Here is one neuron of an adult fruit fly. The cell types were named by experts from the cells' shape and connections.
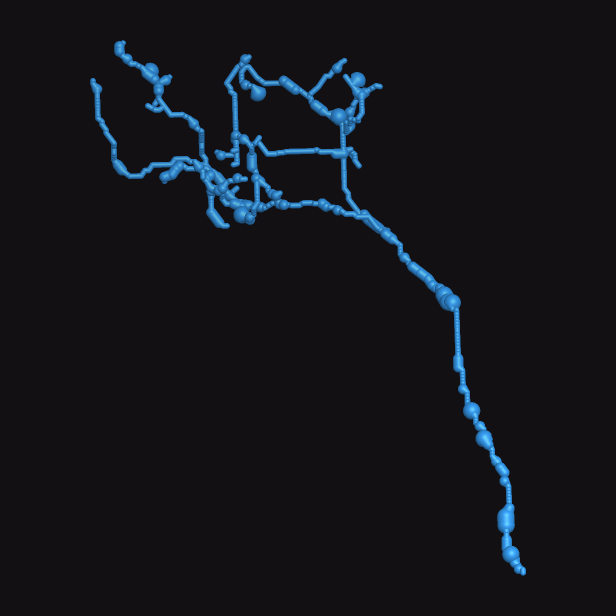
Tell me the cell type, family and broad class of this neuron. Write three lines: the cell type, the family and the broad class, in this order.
LB1d
class gustatory
sensory neuron entering the brain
